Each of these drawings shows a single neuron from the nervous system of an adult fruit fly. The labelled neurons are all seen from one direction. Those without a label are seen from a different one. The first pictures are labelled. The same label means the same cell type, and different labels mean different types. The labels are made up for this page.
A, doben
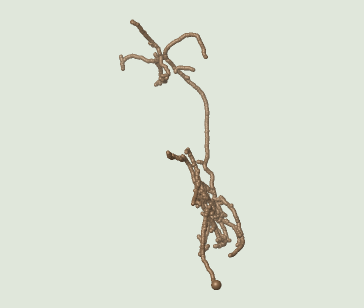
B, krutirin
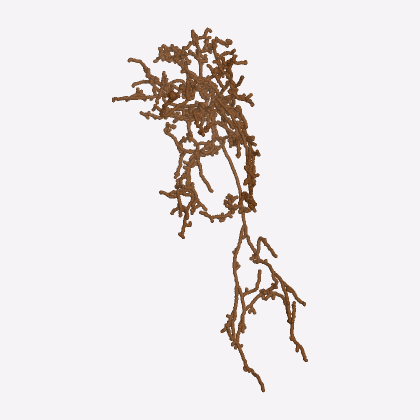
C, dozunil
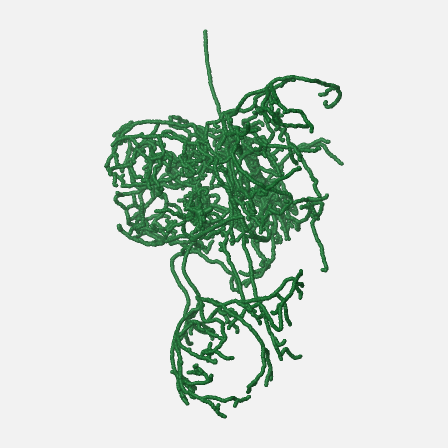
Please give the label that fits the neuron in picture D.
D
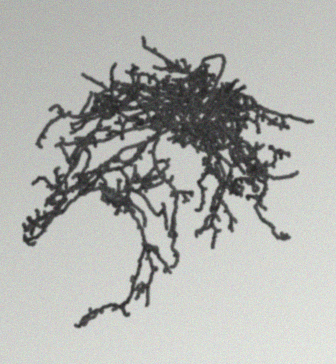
krutirin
